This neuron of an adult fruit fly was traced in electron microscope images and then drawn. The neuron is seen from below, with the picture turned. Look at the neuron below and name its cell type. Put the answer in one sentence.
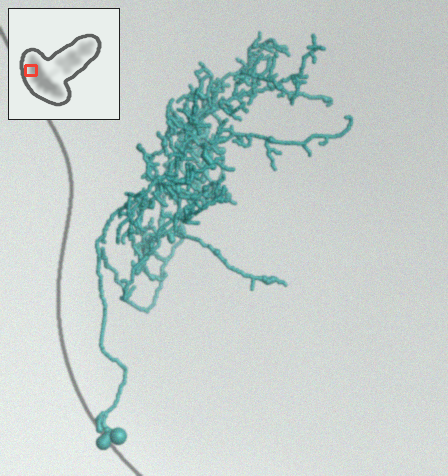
The cell type is CB1193.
